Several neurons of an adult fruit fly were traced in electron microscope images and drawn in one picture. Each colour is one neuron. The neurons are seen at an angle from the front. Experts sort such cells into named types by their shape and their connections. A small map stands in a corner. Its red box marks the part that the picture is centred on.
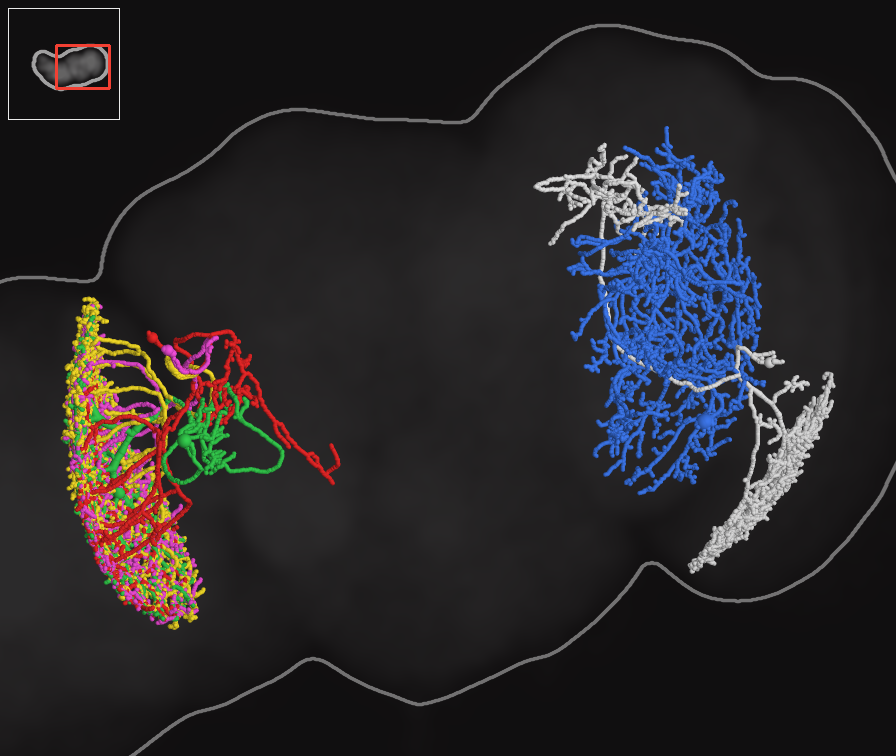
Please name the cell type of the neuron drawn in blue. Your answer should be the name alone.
LoVP54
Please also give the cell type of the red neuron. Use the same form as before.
LoVP108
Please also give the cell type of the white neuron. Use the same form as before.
MeVP25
